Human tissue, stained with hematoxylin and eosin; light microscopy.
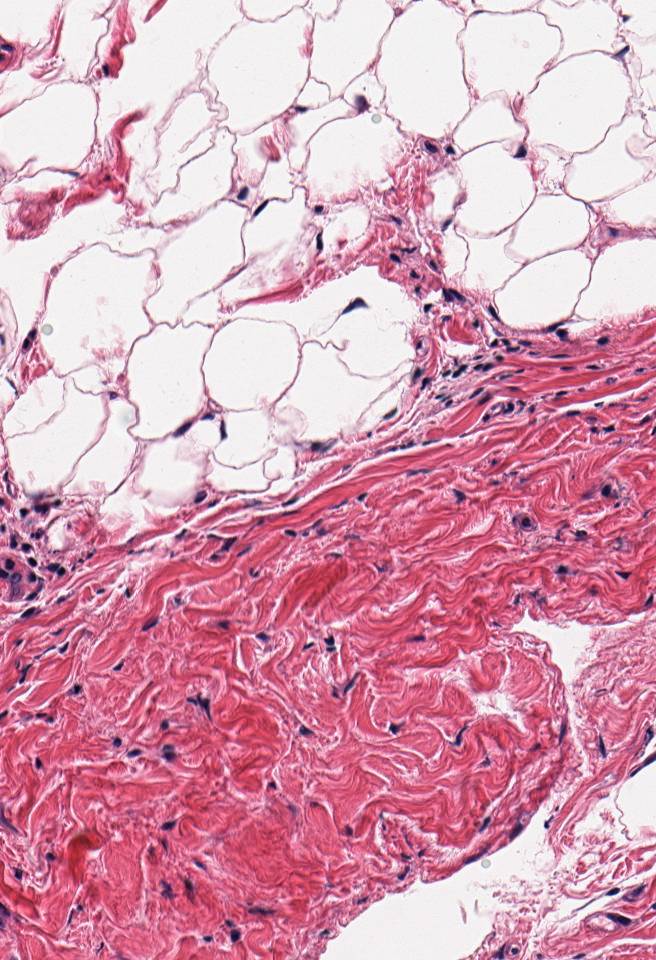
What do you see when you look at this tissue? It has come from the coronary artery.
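Fat occupies the upper half of the field; dense pink fibrous tissue, the lower. Adipocyte nuclei are few, flattened and pressed against the cell edges. Below, thick, wavy, deeply eosinophilic collagen bundles run in varied directions, with sparse, dark, spindle-shaped fibroblast nuclei scattered among them.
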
